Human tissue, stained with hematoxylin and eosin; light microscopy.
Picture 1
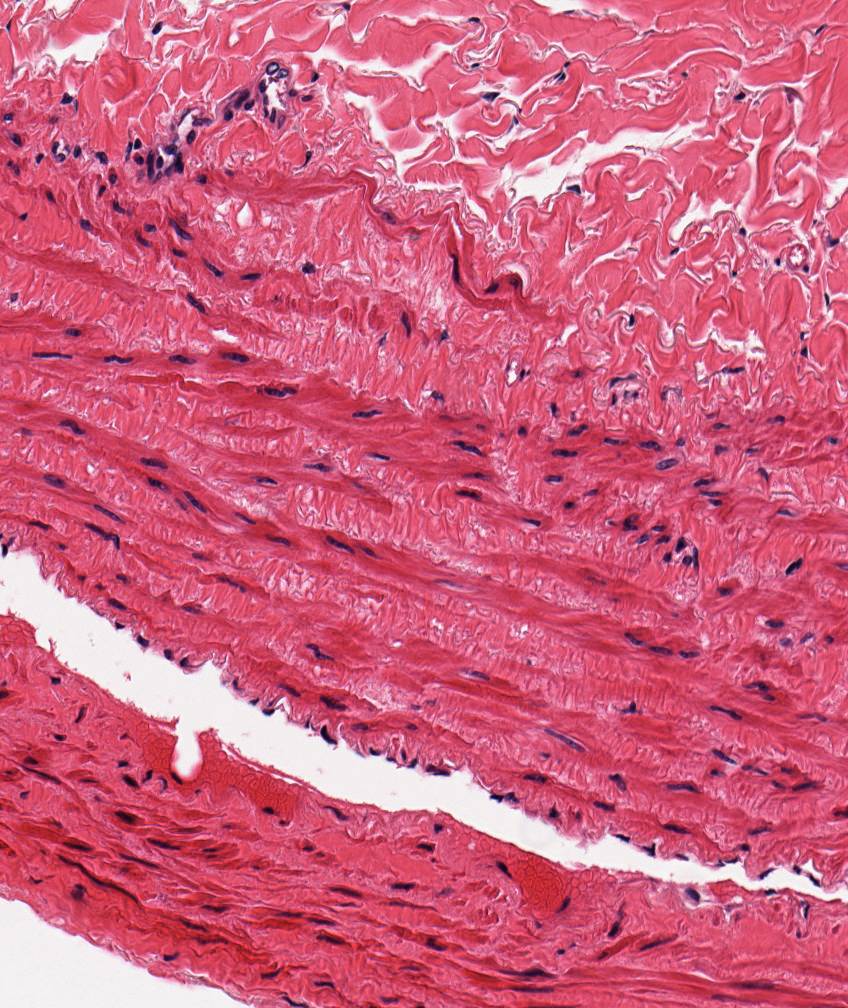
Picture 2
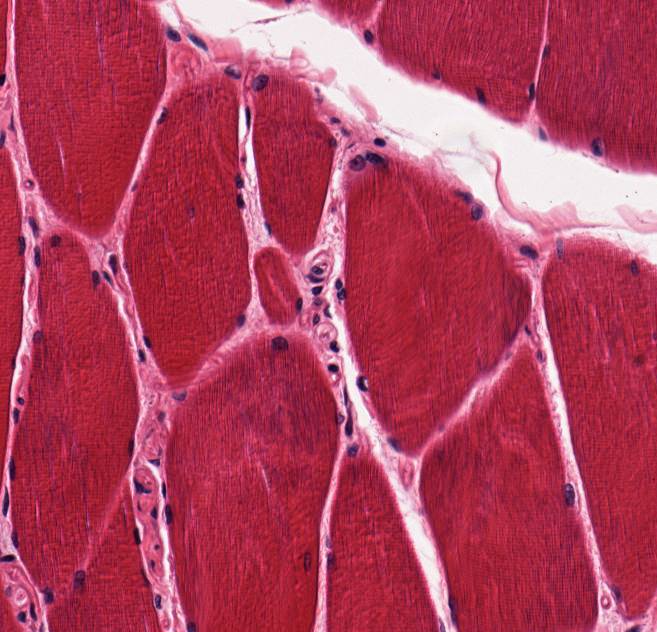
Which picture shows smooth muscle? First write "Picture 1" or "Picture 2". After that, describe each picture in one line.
Picture 1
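What picture 1 shows: The middle band holds many smooth muscle cells with dark, elongated, spindle-shaped nuclei lying parallel to the fibres.
What picture 2 shows: Fine parallel striations can be seen within the muscle fibres.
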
